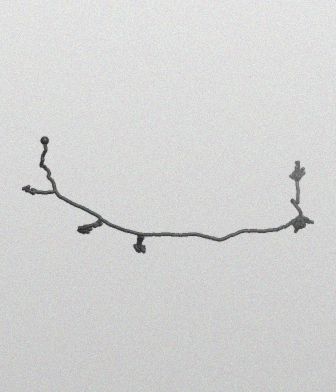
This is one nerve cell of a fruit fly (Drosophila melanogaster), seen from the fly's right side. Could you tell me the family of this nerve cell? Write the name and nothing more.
hemilineage 09B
